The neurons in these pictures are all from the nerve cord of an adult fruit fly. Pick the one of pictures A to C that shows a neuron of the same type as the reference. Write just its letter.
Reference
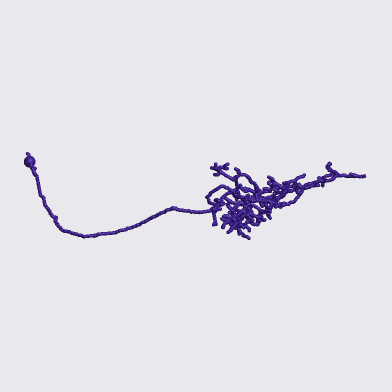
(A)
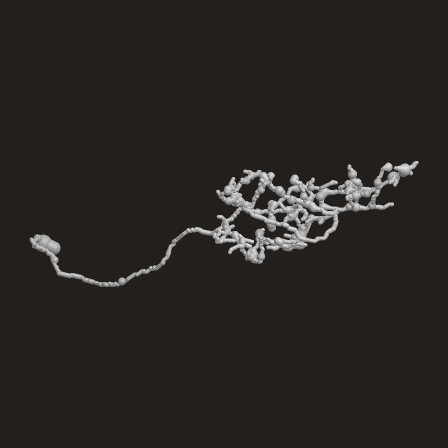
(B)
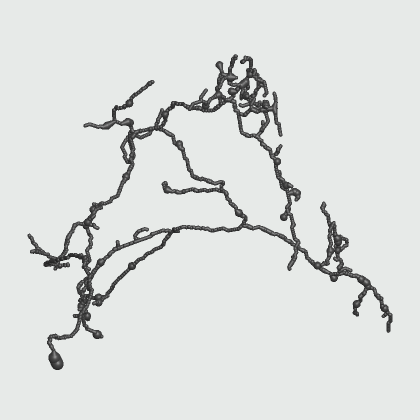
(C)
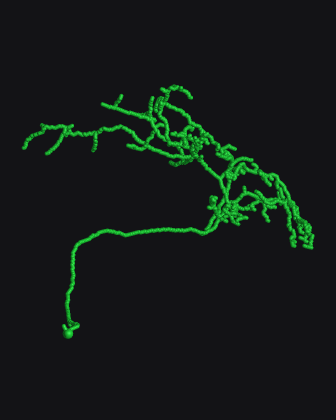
A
